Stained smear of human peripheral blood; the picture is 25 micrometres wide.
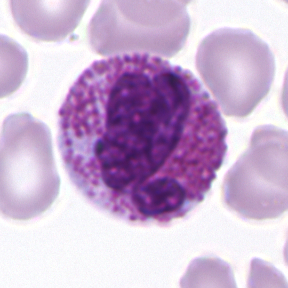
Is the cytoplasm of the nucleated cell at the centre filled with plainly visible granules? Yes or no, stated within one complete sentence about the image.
Yes, visible granules are present in great number in its cytoplasm.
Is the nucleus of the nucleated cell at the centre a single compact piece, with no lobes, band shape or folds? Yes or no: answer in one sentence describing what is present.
No, it is a nucleus divided into lobes that this cell has.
